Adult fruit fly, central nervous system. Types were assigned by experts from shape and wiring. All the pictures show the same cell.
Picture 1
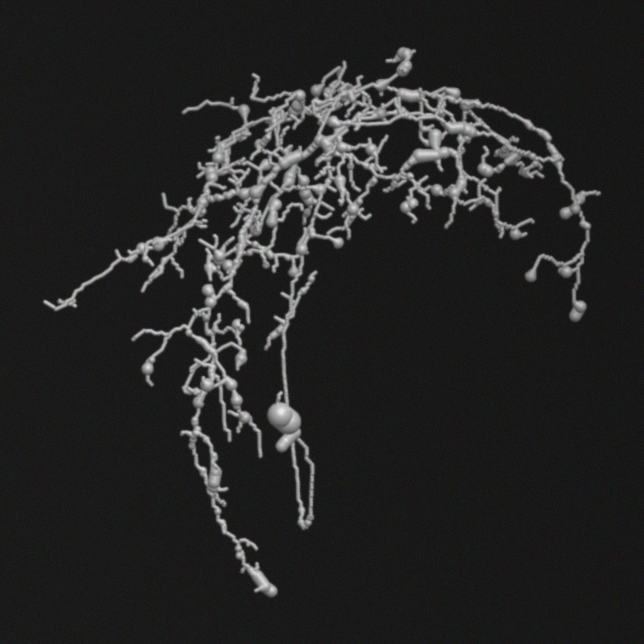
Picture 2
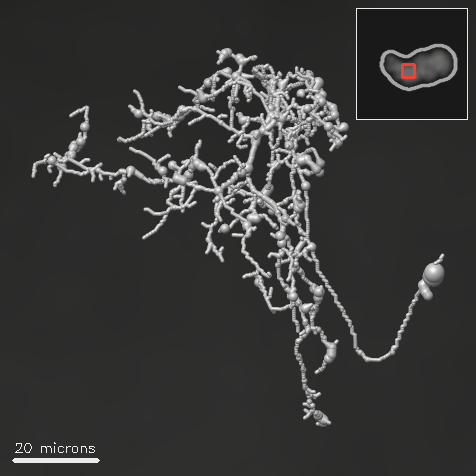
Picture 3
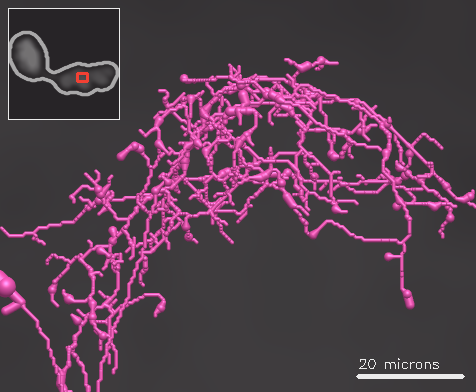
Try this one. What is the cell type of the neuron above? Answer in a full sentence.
The cell type is IN08A032.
